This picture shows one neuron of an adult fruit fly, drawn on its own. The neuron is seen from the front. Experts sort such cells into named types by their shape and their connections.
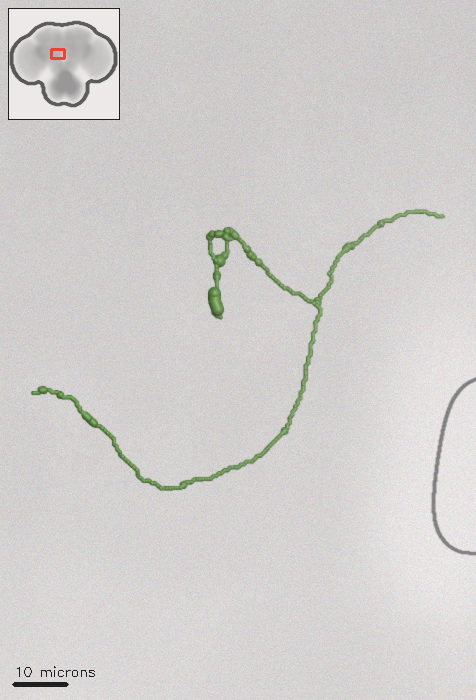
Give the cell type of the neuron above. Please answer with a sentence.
The cell type is ORN_VM5d.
